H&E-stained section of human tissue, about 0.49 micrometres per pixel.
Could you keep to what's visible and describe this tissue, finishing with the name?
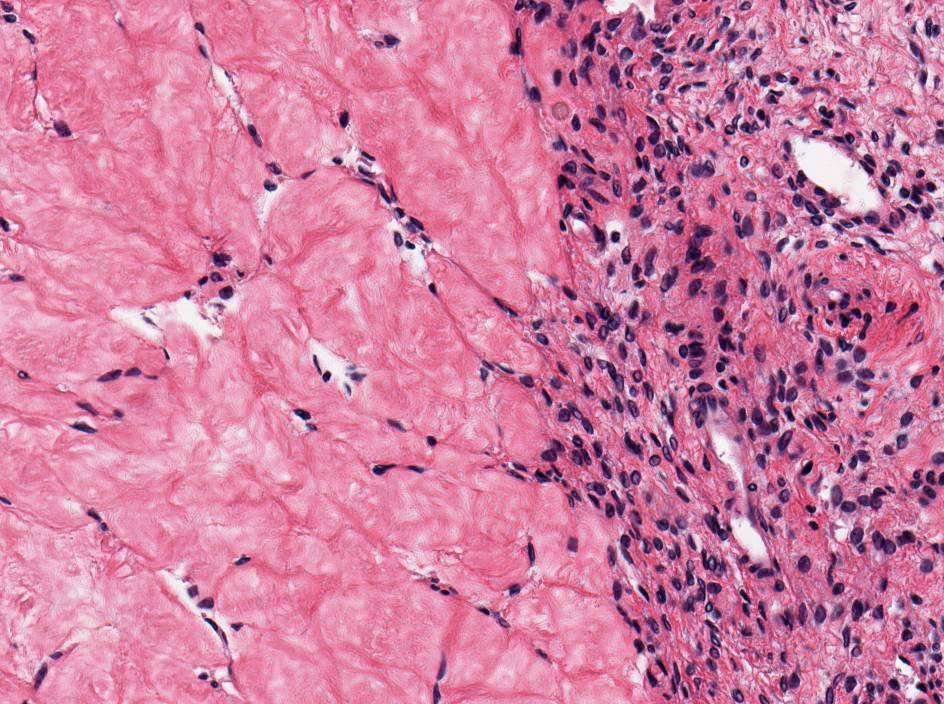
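A paucicellular eosinophilic zone lies on the left and a densely cellular zone on the right. Their border runs roughly from top centre to lower right of centre. Sparse, thin, dark spindle nuclei occupy narrow clefts between the left zone's collagen bundles. Dark oval to spindle nuclei with scant cytoplasm crowd the right zone. The tissue is ovary.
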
